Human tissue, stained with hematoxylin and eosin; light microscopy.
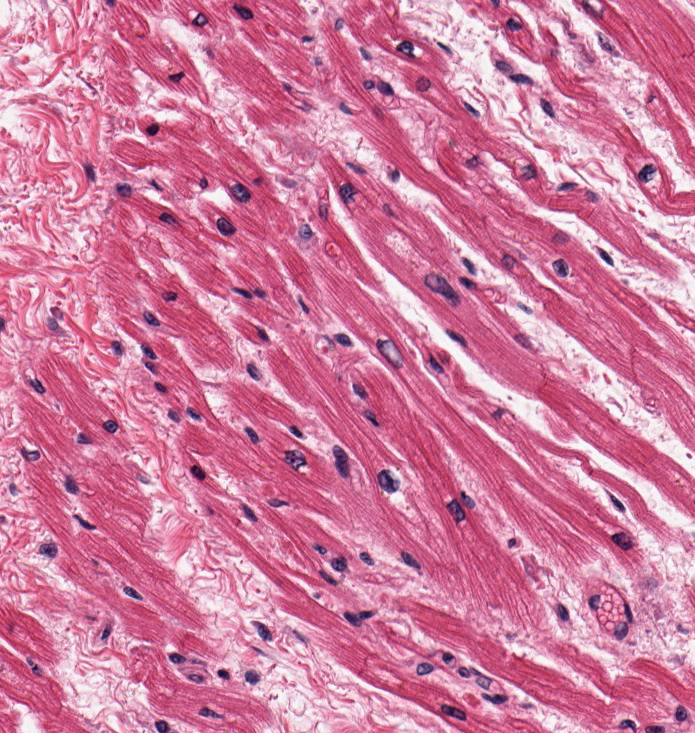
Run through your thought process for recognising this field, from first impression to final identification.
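What I see here is mainly myocardium. Elongated pink fibres run in parallel on a diagonal, from upper left toward lower right, and they branch and join their neighbours.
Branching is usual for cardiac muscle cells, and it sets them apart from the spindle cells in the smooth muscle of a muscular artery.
The oval nuclei sit centrally, and around several of them there is a pale clear zone.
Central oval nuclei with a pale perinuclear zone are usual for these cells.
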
